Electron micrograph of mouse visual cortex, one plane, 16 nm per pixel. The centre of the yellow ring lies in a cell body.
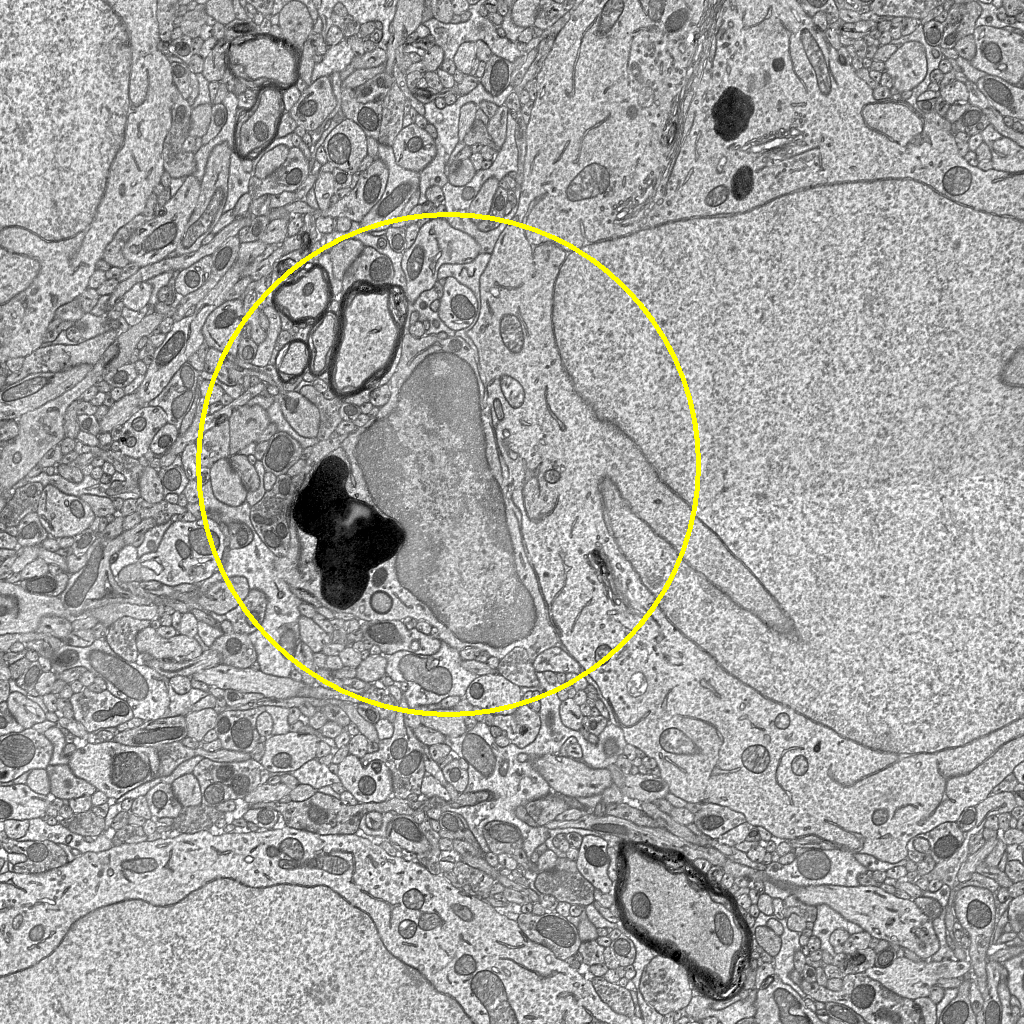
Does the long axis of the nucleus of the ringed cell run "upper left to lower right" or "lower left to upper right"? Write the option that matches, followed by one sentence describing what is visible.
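Upper left to lower right. The nucleus is elongated and sausage-shaped, with its long axis running from the top down towards the lower right.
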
